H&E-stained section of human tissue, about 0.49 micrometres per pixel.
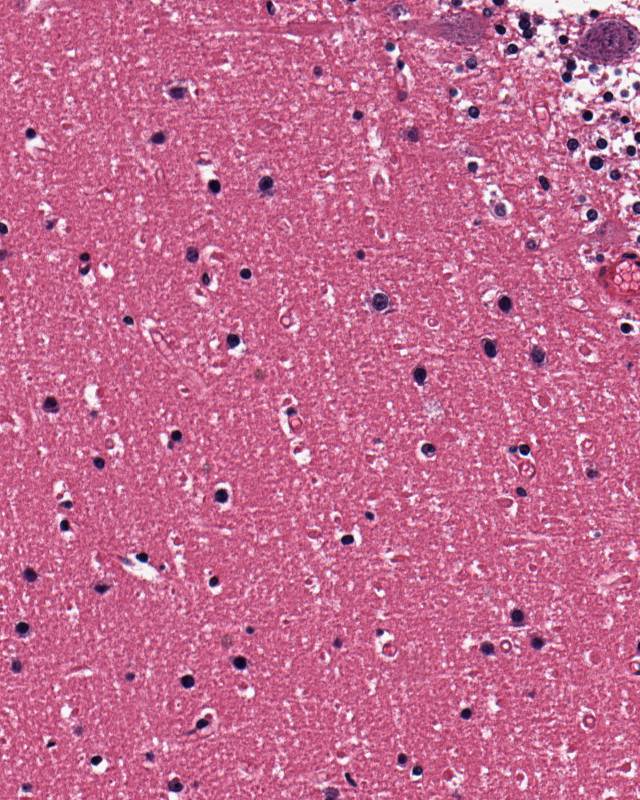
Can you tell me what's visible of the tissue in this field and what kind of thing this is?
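Most of the field consists of a fine, granular pink fibrillary matrix containing scattered single nuclei, without organised units. Epithelium, glands and fat cells are absent throughout. Most cells are represented only by a small, round, darkly stained nucleus set in a clear halo. The upper right corner is paler and more vacuolated than the remainder, with more crowded dark nuclei. The tissue is cerebellum.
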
